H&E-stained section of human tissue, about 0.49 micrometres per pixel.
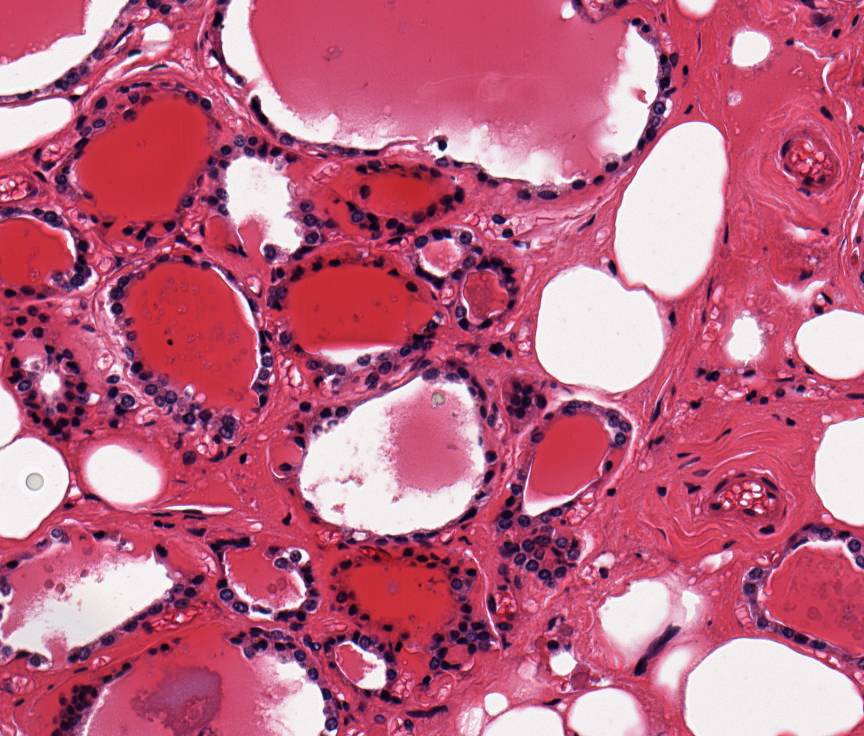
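Thyroid, H&E. Closed, rounded follicles of widely varying size, crowded together on the left and more spaced out in the fibrous tissue on the right; the largest lies at top centre. Each is lined by a single layer of cuboidal to flattened epithelial cells with round, dark nuclei, forming no papillae projecting into the lumina.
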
